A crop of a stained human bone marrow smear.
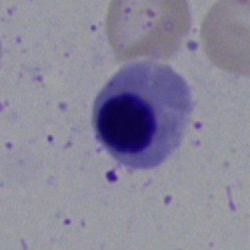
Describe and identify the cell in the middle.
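Within the nucleus, no nucleoli are visible. The surrounding cytoplasm is pale blue and shows no granules. It is broader on the right side of the nucleus than on the left. This cell is an erythroblast.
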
